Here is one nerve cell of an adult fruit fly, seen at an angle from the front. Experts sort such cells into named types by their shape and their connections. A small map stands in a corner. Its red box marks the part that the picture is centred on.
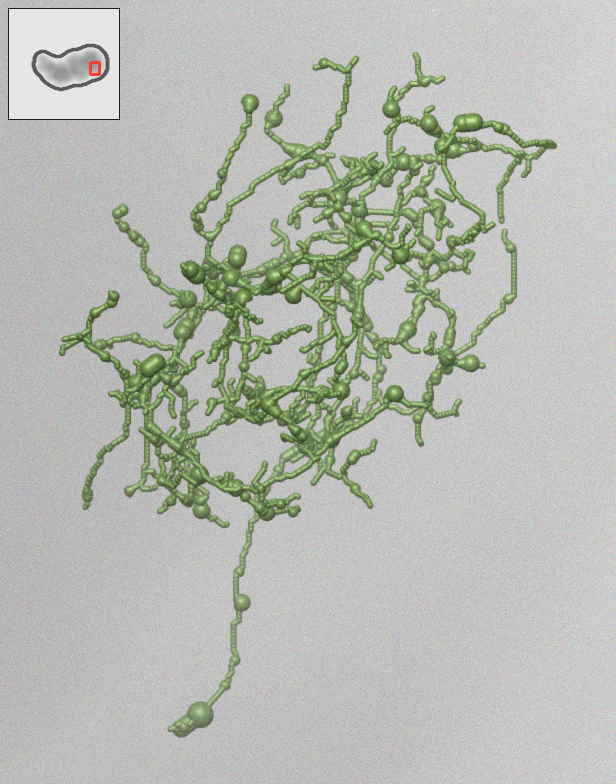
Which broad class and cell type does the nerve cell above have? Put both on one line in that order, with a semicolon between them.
central-brain intrinsic neuron; CB1460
